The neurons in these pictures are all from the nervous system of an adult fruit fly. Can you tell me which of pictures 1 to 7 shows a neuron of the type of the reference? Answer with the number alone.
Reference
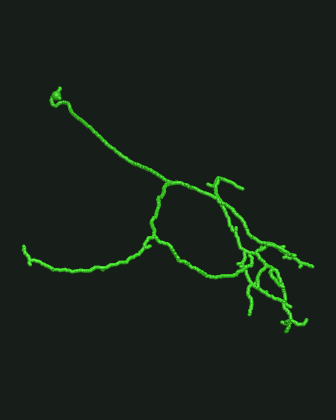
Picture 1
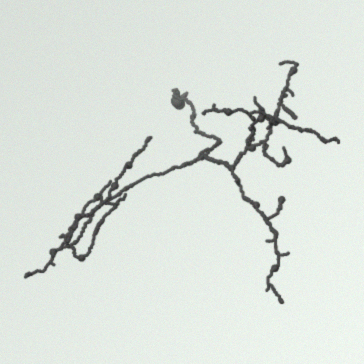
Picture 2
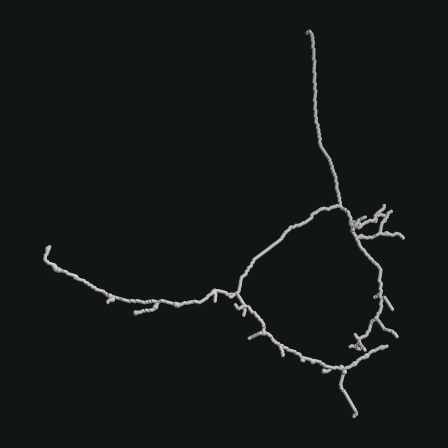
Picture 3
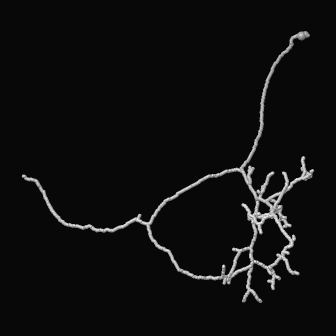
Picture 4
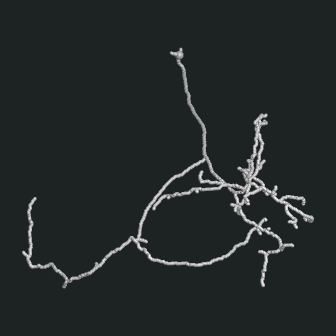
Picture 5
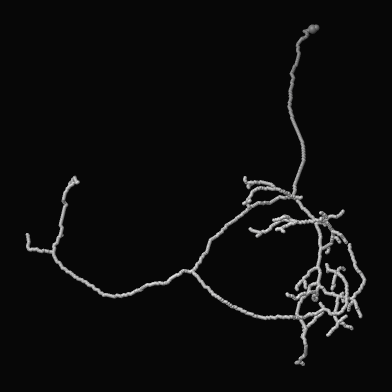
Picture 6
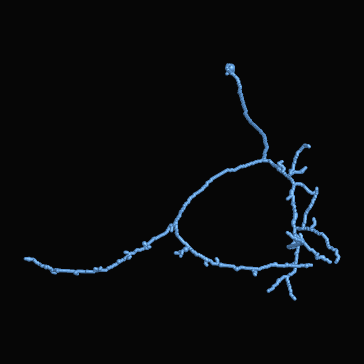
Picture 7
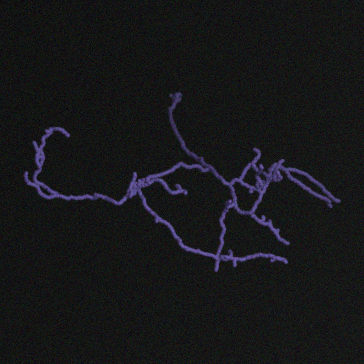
6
